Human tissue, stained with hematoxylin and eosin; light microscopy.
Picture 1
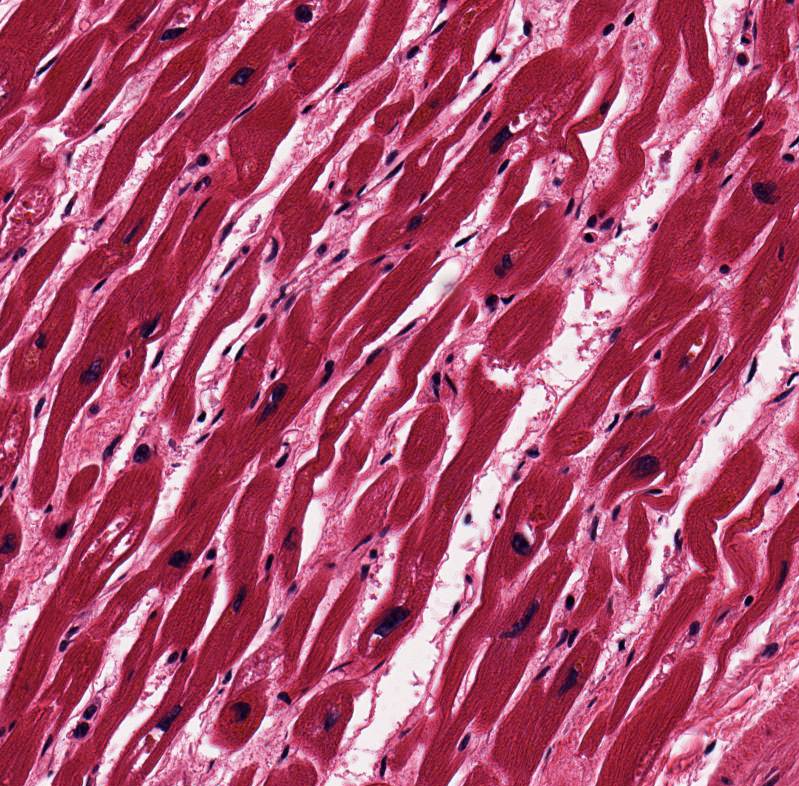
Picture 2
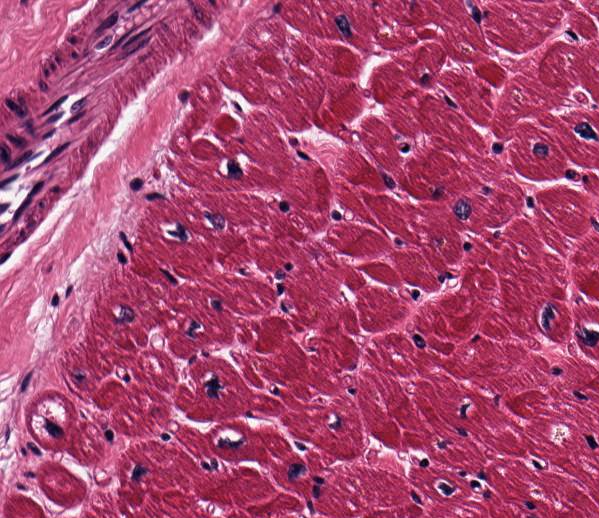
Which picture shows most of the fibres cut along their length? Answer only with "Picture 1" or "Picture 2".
Picture 1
